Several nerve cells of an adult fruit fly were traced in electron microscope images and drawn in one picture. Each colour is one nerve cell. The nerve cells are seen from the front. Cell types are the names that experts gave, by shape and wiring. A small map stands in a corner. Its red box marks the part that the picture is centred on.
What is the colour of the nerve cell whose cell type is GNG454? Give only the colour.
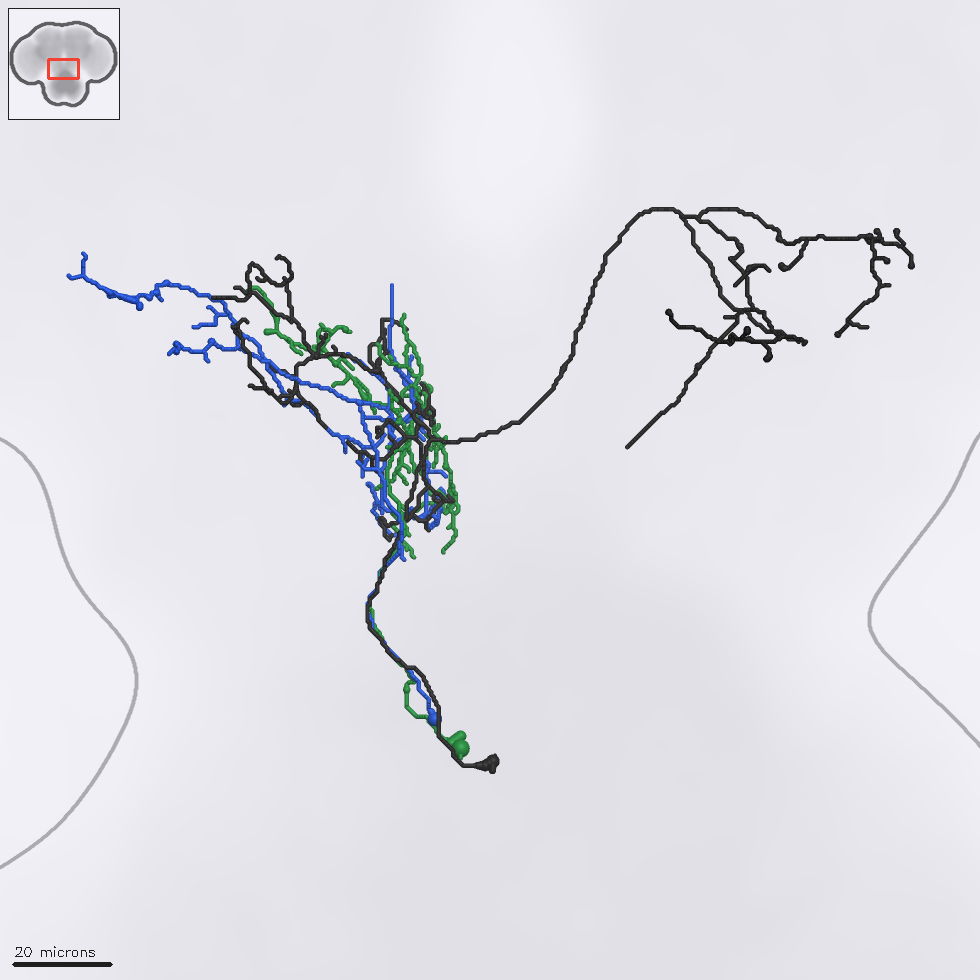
black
